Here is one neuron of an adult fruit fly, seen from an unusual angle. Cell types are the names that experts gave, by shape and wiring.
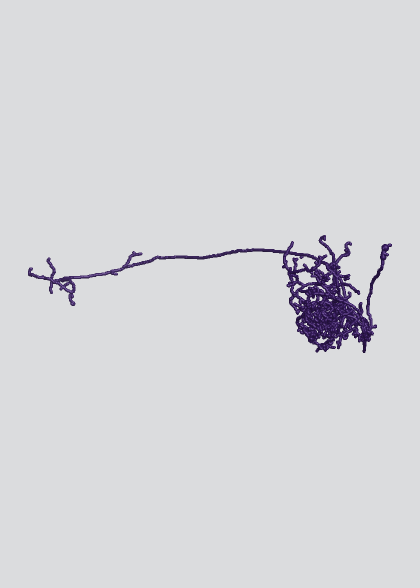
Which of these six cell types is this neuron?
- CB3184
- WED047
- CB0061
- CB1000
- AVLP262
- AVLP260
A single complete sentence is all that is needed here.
As a matter of cell type, the neuron is AVLP260.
